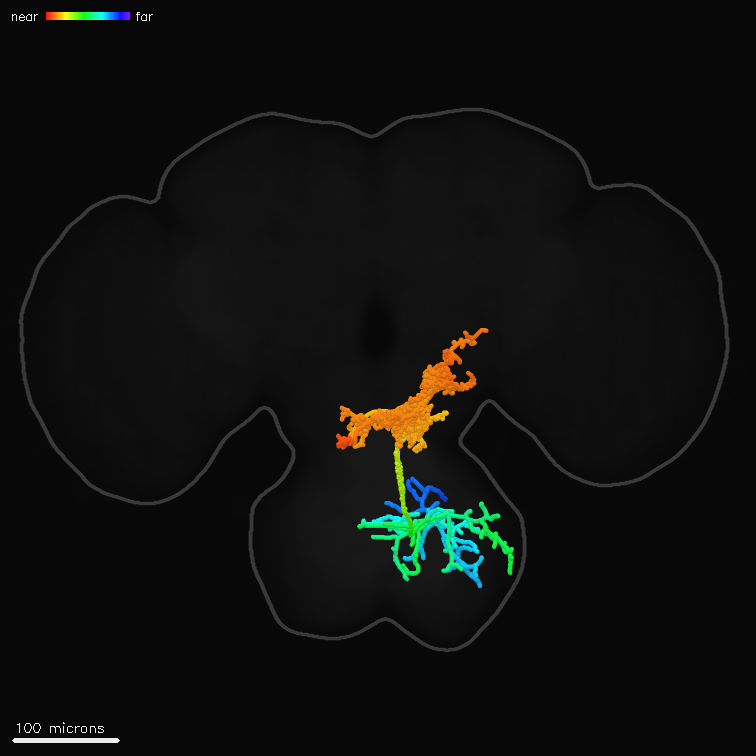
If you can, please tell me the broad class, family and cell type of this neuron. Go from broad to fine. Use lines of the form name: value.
broad class: descending neuron
family: DNg
cell type: DNg15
